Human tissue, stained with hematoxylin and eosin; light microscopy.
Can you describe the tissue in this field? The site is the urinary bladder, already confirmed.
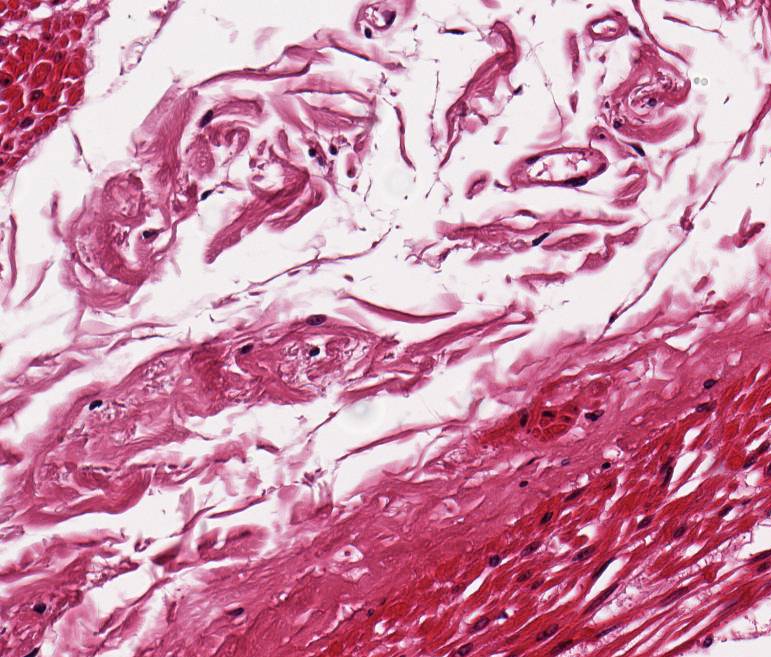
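A dense band of deep red muscle fibres occupies the lower right of the field; loose connective tissue occupies the upper and middle parts. The fibres of this band run obliquely, from lower left toward upper right. The loose connective tissue comprises wavy pink collagen strands separated by wide white spaces, and its nuclei are sparse.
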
